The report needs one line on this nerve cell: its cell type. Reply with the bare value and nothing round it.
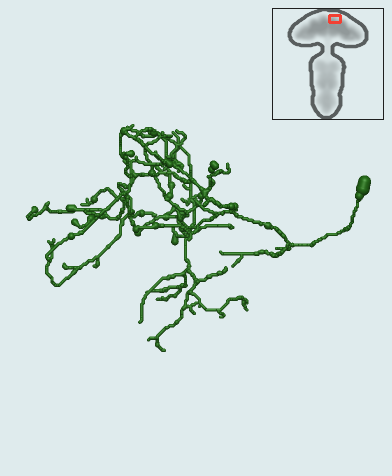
lLN12A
